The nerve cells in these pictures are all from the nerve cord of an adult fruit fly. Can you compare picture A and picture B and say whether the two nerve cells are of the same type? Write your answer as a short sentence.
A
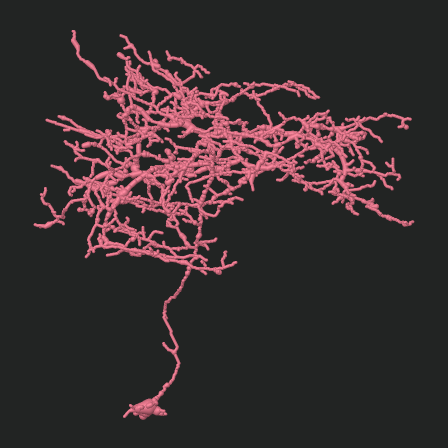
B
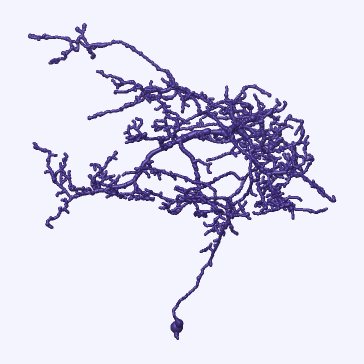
They are of different cell types.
